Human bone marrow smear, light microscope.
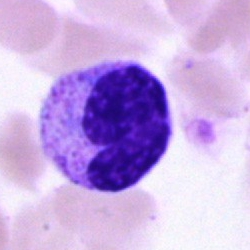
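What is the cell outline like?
Smooth, with no surface projections.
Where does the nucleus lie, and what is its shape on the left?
It lies toward the right side of the cell and has a notch on its left side.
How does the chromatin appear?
Coarse and clumped.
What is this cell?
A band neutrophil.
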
